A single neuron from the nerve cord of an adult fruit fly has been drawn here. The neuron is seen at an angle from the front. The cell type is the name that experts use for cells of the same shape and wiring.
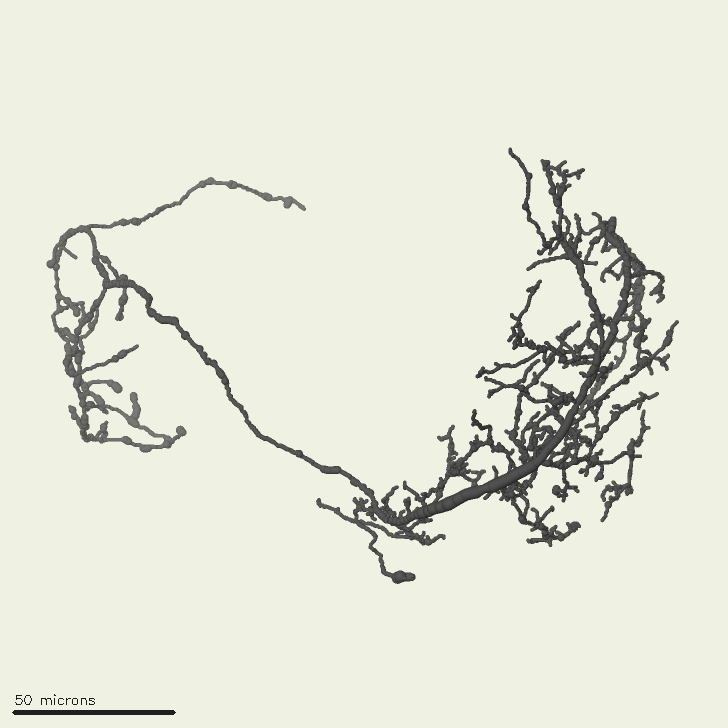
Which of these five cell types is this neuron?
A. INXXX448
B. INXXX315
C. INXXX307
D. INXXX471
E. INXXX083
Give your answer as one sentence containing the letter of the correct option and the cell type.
The cell type of the neuron is INXXX083, listed as option E.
